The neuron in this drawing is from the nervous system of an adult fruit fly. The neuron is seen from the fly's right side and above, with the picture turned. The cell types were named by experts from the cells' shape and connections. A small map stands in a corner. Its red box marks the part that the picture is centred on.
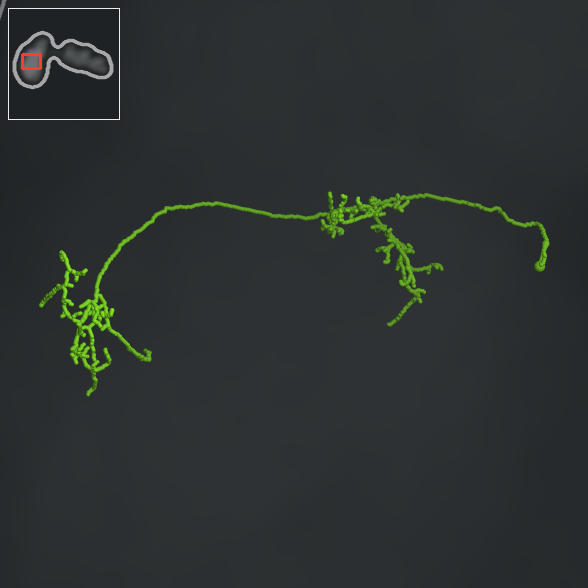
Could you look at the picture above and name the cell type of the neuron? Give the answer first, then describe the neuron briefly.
The cell type is SIP089. It is a central-brain intrinsic neuron. Its cell body lies on the right of the picture. The picture shows dozens of branch ends.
